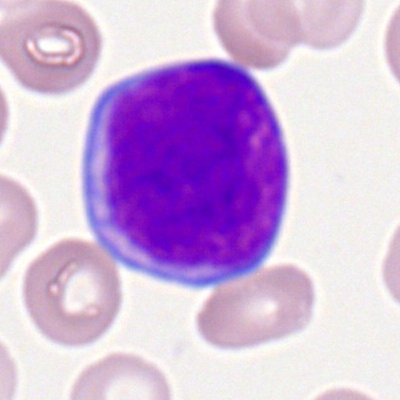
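Myeloblast, central cell. A single unlobed nucleus fills almost the whole cell; its deep purple chromatin is finely textured rather than coarsely clumped. No distinct granules are visible in the cytoplasm, and no vacuoles are seen in the cell.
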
